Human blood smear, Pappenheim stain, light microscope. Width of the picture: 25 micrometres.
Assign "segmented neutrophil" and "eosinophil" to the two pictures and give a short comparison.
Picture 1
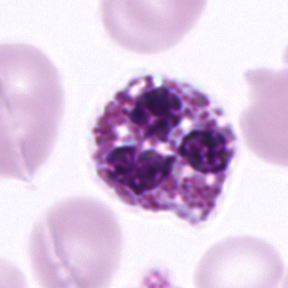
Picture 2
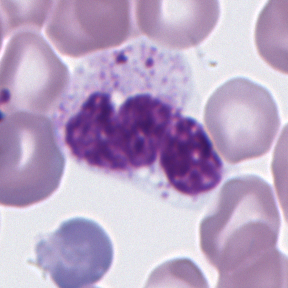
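The eosinophil is in picture 1, and the segmented neutrophil is in picture 2. The clearest difference lies in the granules. In the eosinophil, coarse reddish-purple granules fill the cytoplasm throughout the cell. The segmented neutrophil holds only sparse, scattered purple granules, and the few largest, darkest ones sit in the upper part of the cell.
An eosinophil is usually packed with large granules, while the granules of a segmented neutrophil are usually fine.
The cytoplasm of the segmented neutrophil is pale greyish-lilac. The outlines also differ. The eosinophil is roughly round with a slightly uneven edge and measures about 13 micrometres across, while the segmented neutrophil is irregular rather than round. The nucleus of the eosinophil is divided into three separate lobes, with one at the top, one at the lower left and one at the right. In the nucleus the two cells are alike: in each, the chromatin is dark purple and coarsely clumped, and no nucleoli are visible.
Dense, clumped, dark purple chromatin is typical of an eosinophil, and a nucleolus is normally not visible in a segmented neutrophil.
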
